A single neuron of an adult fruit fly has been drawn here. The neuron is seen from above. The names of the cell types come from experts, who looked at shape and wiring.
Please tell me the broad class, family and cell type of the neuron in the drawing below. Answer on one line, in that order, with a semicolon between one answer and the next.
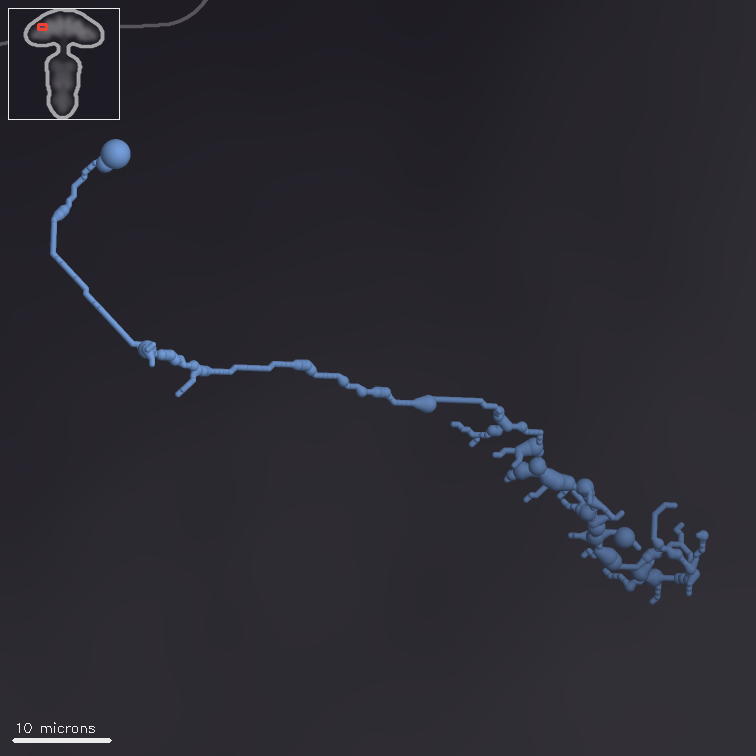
optic-lobe intrinsic neuron; Dm; Dm3c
